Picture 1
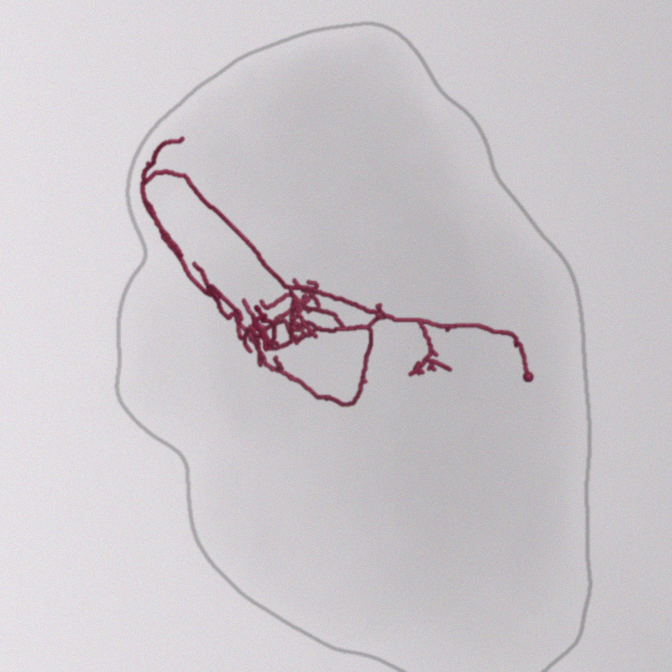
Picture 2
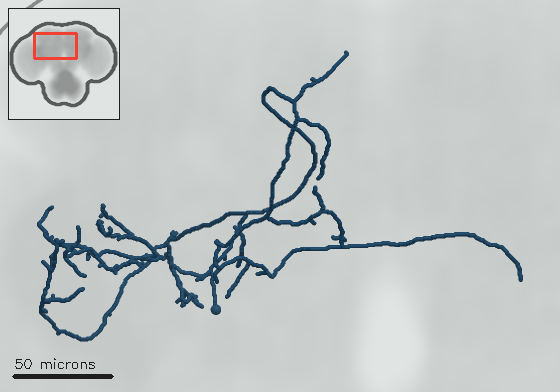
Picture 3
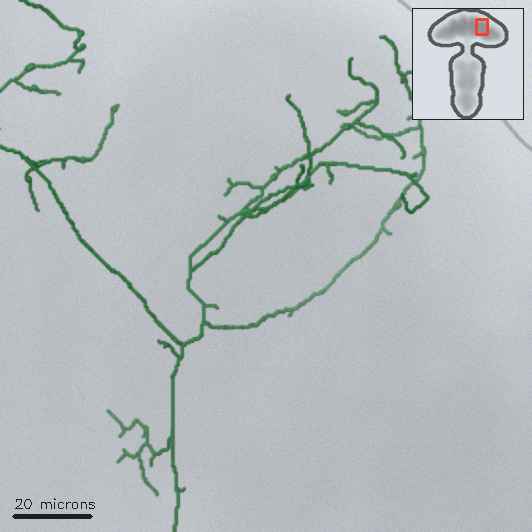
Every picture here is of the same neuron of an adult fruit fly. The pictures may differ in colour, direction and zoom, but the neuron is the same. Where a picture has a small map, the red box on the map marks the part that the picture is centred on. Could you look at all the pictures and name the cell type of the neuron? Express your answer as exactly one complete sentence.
On the level of cell type, this neuron is LAL136_b.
